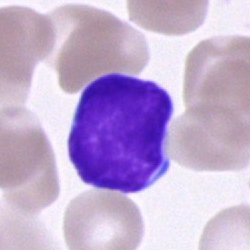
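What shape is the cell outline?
Roughly square with rounded corners.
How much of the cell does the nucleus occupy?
Nearly all of it; its chromatin is dense, deep purple, with a few paler mottled patches.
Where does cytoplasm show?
A thin blue sliver at the lower right edge.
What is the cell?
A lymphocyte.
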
